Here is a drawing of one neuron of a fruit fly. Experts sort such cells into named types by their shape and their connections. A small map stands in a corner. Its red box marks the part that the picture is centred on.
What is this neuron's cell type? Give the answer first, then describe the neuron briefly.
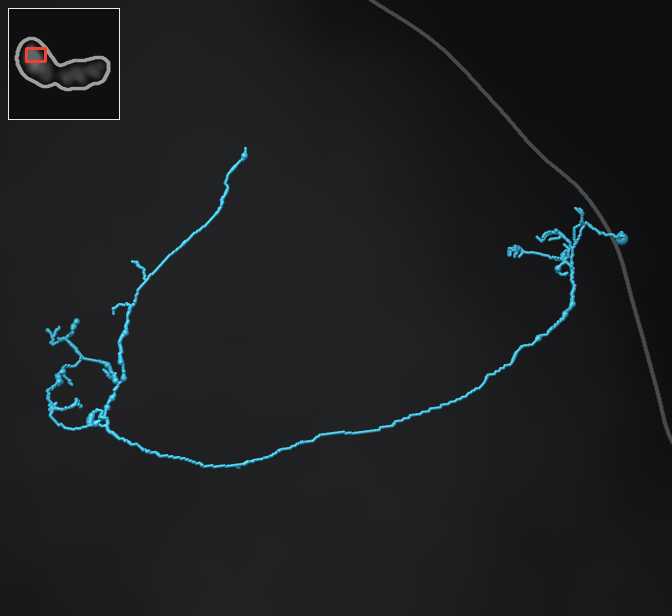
The cell type is KCa'b'-m. This is a central-brain intrinsic neuron. The cell body can be seen on the right of the picture. In this view it is wider than it is tall.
